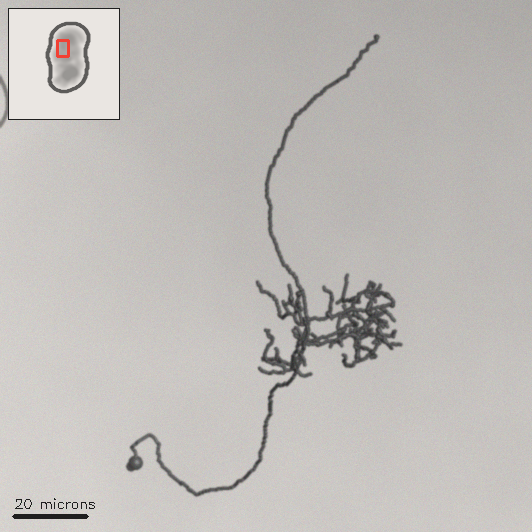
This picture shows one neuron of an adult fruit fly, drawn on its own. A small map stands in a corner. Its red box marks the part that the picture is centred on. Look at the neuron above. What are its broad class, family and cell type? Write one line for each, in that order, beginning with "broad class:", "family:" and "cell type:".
broad class: central-brain intrinsic neuron
family: class CX
cell type: FC3_c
